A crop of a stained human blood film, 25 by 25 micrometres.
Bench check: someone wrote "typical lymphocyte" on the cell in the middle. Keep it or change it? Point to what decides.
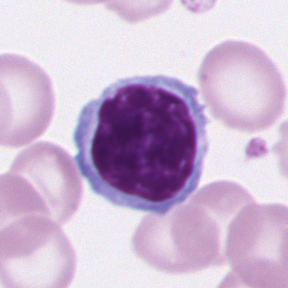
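Two features settle it: the cytoplasm is only a narrow pale blue rim, and the round nucleus fills about 70% of the cell's area.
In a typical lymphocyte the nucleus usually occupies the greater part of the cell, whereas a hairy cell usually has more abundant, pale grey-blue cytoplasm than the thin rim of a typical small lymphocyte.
The cell is therefore a typical lymphocyte, not a hairy cell. Size comes next: the cell is about 12 micrometres across and its nucleus about 10 micrometres.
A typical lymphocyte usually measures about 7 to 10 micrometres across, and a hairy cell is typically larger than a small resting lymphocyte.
At about 12 micrometres, this cell sits a little above the usual lymphocyte range. The chromatin is dense and dark purple with coarse clumps. The cytoplasm holds no granules and no vacuoles. The outer edge is slightly irregular rather than perfectly smooth. A small pink fragment lies just to the right of the cell.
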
